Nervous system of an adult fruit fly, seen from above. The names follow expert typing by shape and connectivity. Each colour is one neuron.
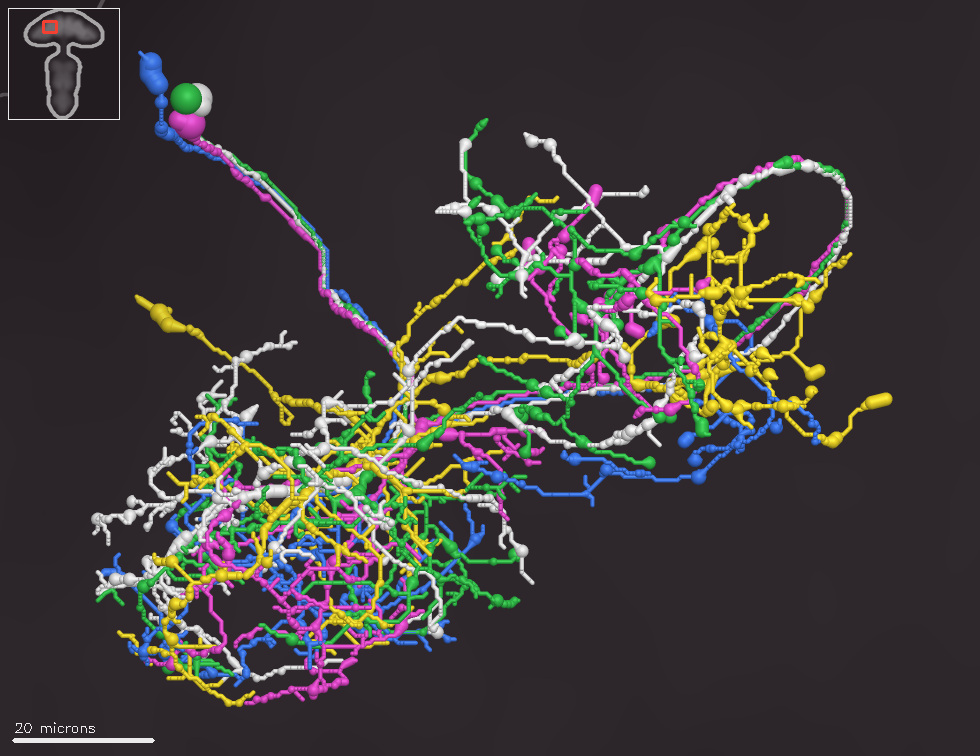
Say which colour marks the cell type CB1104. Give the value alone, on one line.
yellow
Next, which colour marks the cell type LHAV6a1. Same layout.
green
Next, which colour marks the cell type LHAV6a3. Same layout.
magenta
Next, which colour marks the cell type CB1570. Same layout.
white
